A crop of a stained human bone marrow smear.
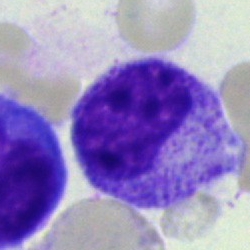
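Myelocyte. Start with the outline: roughly round, with a slight bulge at the lower right. The nuclear chromatin stains a deep purple-blue, while the cytoplasm, pale lilac and much lighter than the nucleus, forms a broad crescent on its right and lower side.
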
